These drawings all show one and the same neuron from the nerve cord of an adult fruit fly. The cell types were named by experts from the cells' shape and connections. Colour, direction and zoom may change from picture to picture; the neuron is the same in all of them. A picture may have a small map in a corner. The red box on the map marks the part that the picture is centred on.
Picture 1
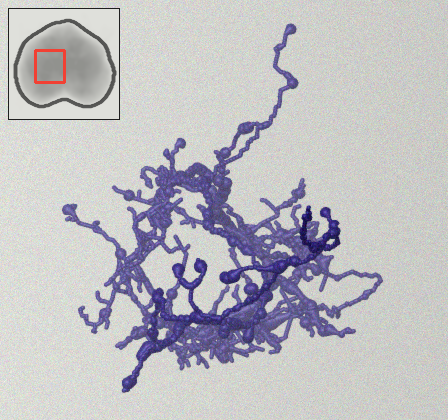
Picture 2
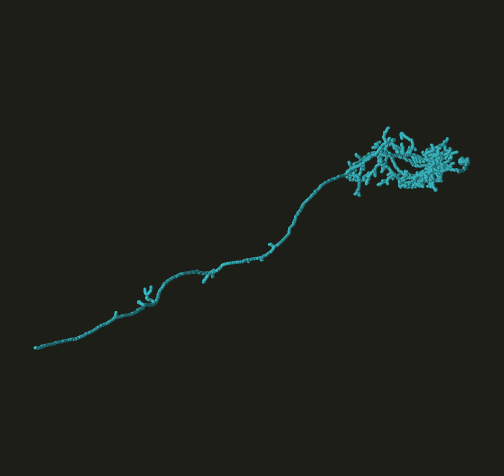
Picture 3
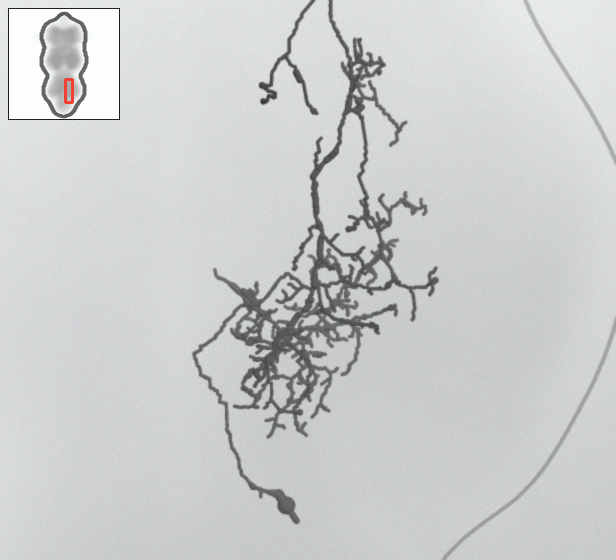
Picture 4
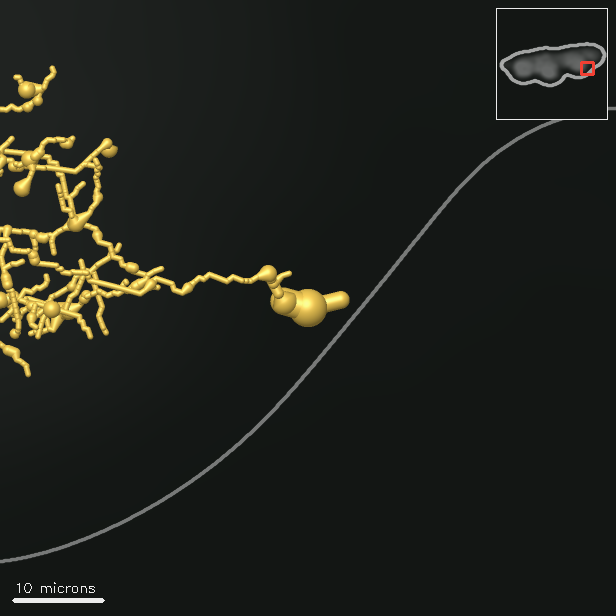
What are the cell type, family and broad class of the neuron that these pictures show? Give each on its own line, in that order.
AN01B011
hemilineage 01B
ascending neuron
